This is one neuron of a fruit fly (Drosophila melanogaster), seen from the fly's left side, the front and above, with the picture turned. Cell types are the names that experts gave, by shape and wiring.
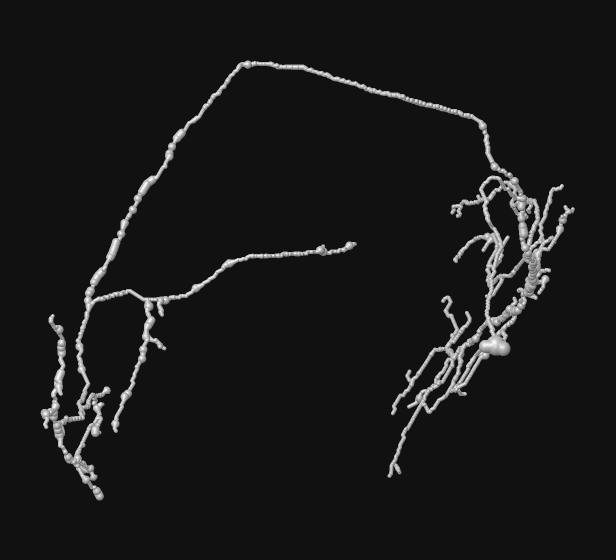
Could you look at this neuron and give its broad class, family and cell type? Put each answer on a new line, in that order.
visual projection neuron
MeVP
MeVP34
